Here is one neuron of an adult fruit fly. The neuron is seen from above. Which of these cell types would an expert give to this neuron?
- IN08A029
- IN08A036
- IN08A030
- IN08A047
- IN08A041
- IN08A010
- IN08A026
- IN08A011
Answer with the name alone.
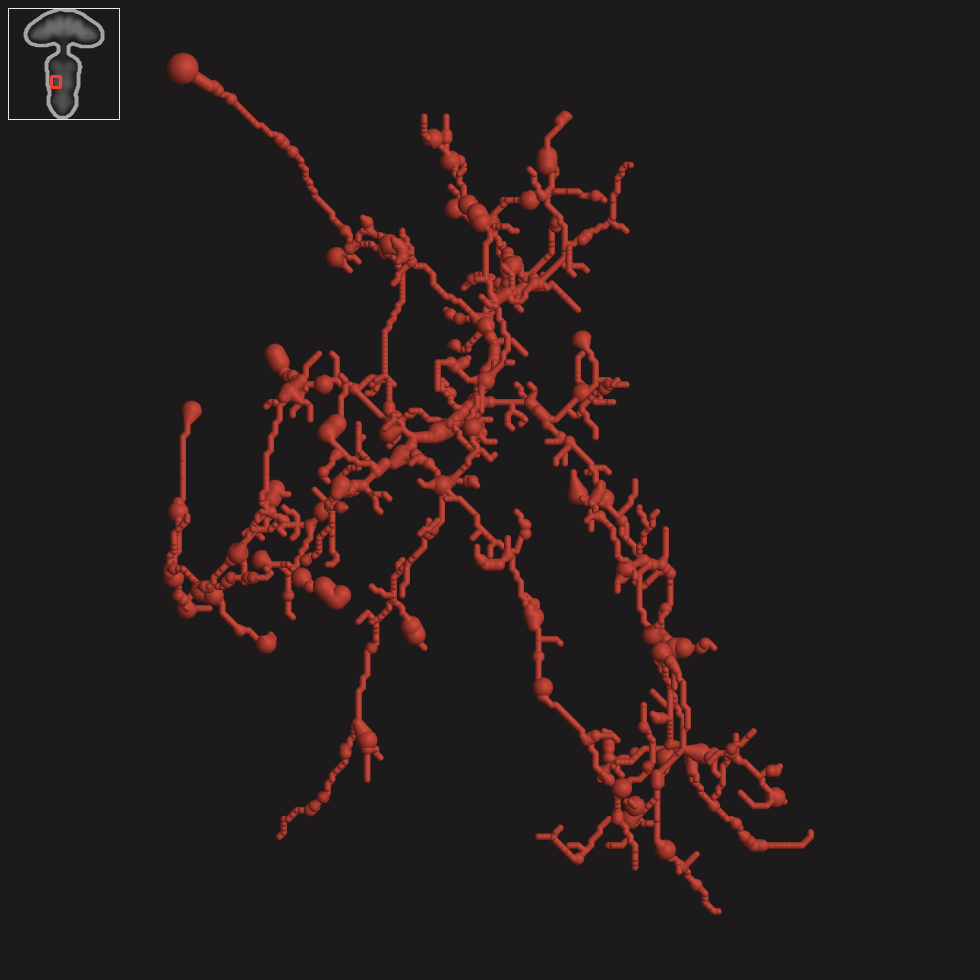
IN08A029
